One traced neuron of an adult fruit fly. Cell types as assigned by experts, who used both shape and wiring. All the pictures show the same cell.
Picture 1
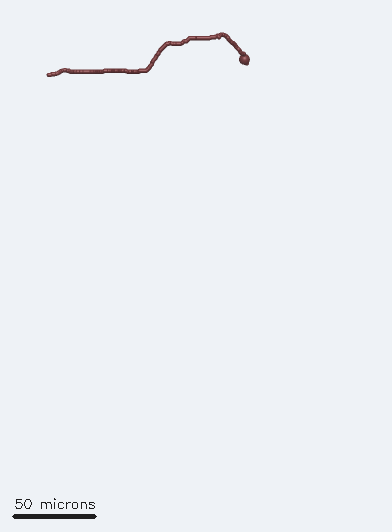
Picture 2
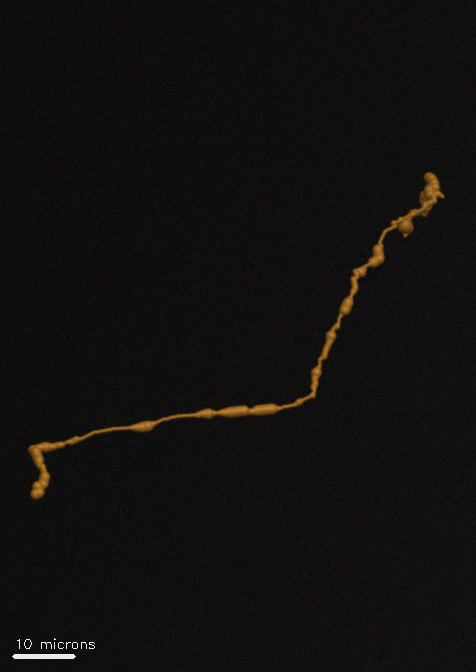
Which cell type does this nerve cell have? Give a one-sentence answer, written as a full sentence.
This nerve cell is categorized as cell type R7d.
